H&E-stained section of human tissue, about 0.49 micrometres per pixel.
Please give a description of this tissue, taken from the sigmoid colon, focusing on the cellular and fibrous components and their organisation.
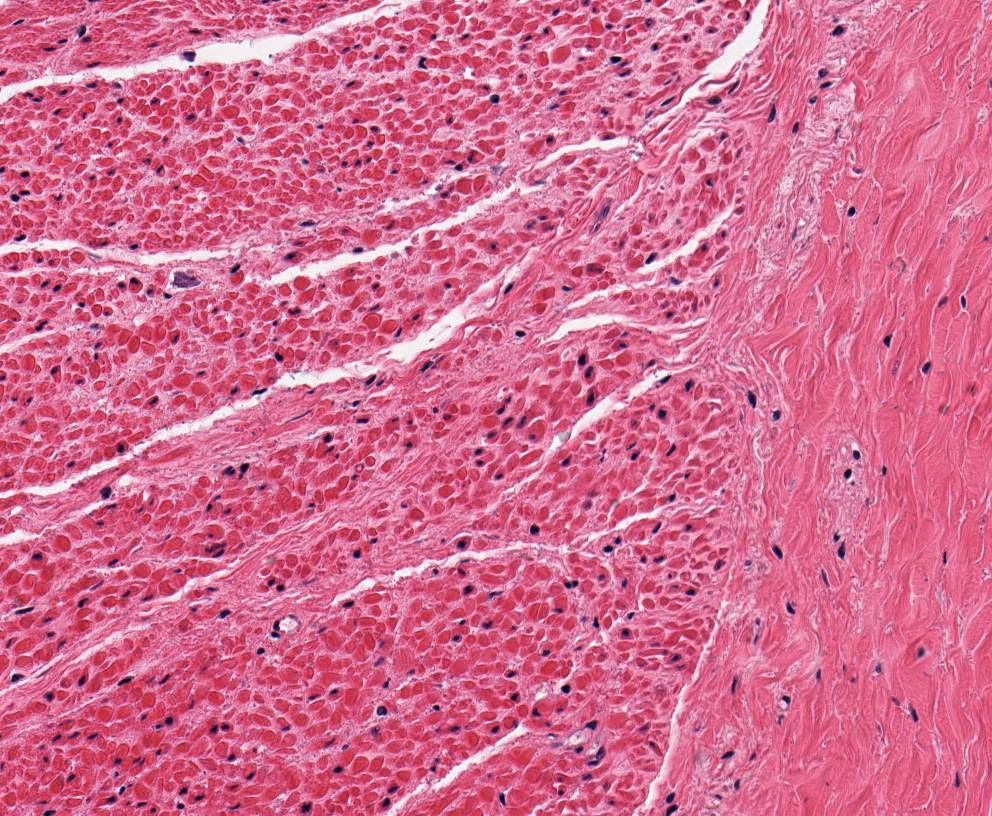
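Notice the division: smooth muscle fills roughly the left two-thirds, dense fibrous connective tissue the right third. Most muscle cells, cut across, show as small rounded bright-pink profiles. Thin, pale-pink fibrous septa split the muscle into bundles. On the right, wavy pink collagen fibres hold sparse elongated nuclei.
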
